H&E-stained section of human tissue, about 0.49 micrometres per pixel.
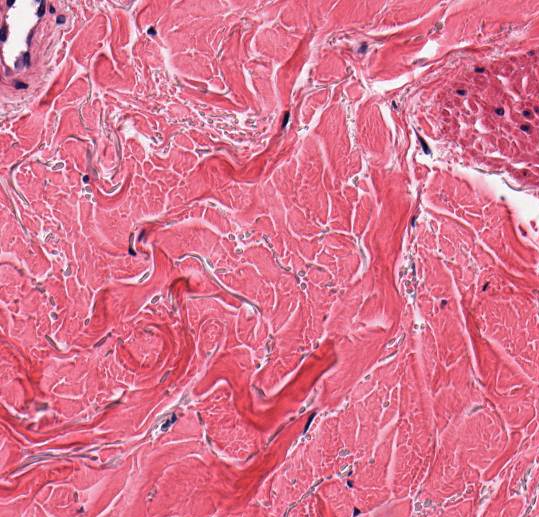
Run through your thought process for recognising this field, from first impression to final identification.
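Dermis occupies the field. Thick eosinophilic collagen bundles interlace in many directions throughout, with sparse, small, dark, elongated nuclei lying singly between them. No epithelium and no fat cells are present.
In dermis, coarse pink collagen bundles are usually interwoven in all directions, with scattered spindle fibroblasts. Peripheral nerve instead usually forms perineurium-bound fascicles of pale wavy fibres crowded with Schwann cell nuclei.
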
